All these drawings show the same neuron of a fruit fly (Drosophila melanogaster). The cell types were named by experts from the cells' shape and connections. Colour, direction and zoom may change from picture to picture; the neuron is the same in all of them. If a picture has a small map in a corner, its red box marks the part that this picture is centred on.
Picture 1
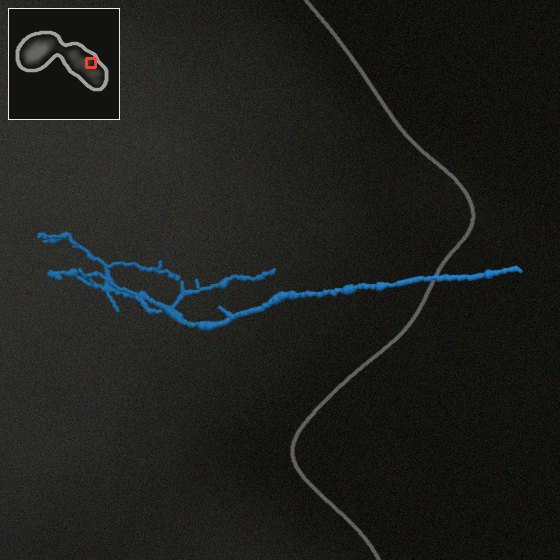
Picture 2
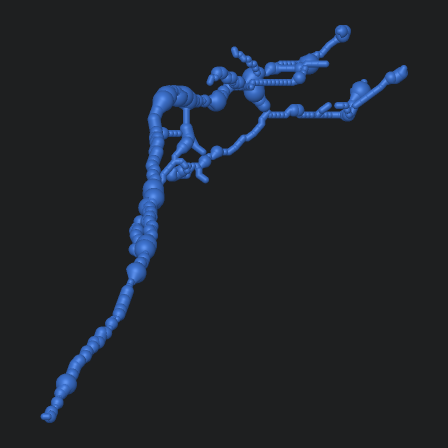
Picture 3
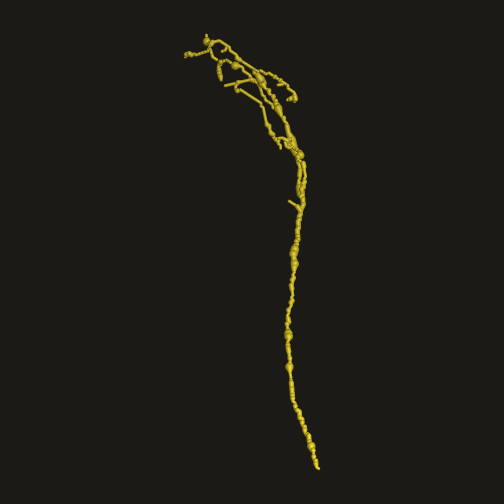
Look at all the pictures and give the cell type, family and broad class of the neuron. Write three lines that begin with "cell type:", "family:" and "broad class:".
cell type: SNta35
family: class mechanosensory tactile
broad class: sensory neuron entering the nerve cord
